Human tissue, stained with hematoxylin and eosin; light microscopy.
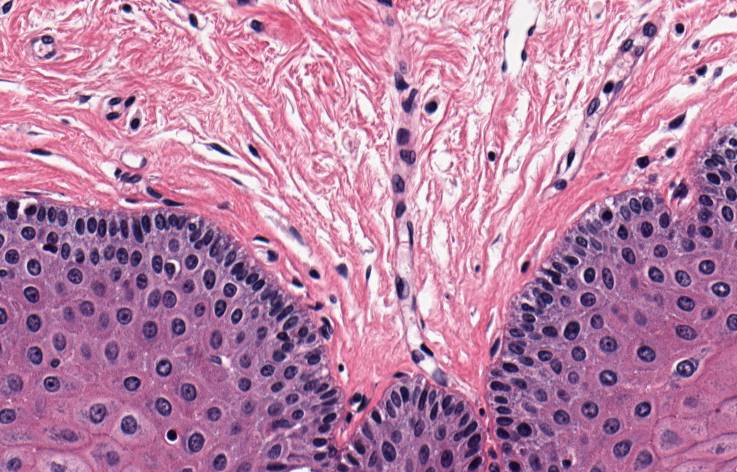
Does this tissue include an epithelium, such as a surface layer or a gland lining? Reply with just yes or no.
Yes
